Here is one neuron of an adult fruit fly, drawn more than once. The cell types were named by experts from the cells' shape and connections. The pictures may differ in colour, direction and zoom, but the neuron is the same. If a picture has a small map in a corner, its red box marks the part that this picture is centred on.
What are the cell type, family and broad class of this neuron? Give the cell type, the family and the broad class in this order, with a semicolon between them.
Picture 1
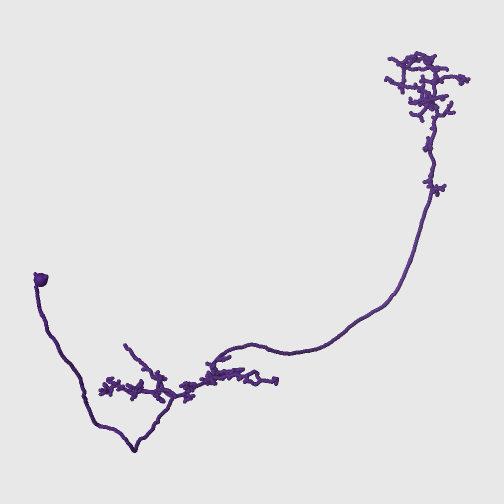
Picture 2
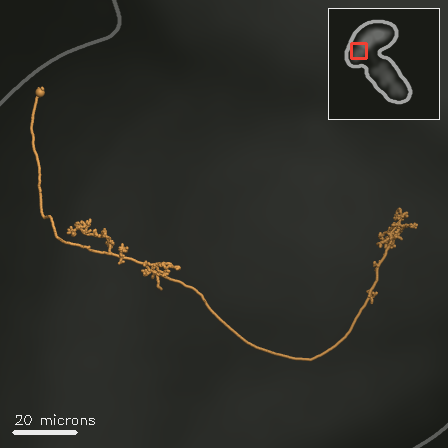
Tm5Y; Tm; optic-lobe intrinsic neuron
